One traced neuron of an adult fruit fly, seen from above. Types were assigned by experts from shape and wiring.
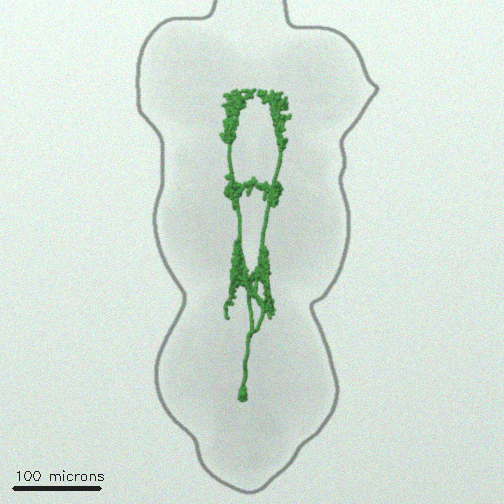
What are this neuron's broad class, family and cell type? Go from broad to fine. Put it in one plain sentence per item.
A nerve-cord intrinsic neuron of hemilineage 00A, type IN00A005.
